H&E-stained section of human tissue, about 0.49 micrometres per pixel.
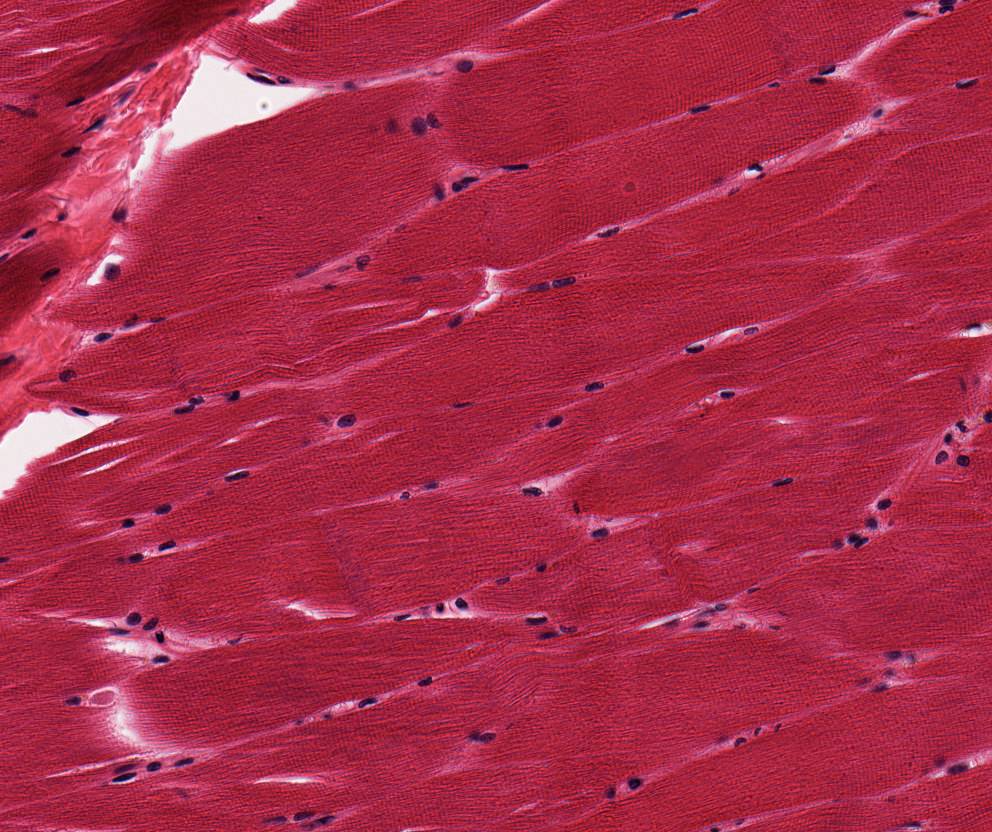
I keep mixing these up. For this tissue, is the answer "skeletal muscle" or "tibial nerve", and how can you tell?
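This is skeletal muscle. Checked in turn: fine cross-striations in deeply eosinophilic fibre cytoplasm; nuclei at fibre edges, not centres; most nuclei small, dark, flattened oval; fibres parallel, side by side, unbranched.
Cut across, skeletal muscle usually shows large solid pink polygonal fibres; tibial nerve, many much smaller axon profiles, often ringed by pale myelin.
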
